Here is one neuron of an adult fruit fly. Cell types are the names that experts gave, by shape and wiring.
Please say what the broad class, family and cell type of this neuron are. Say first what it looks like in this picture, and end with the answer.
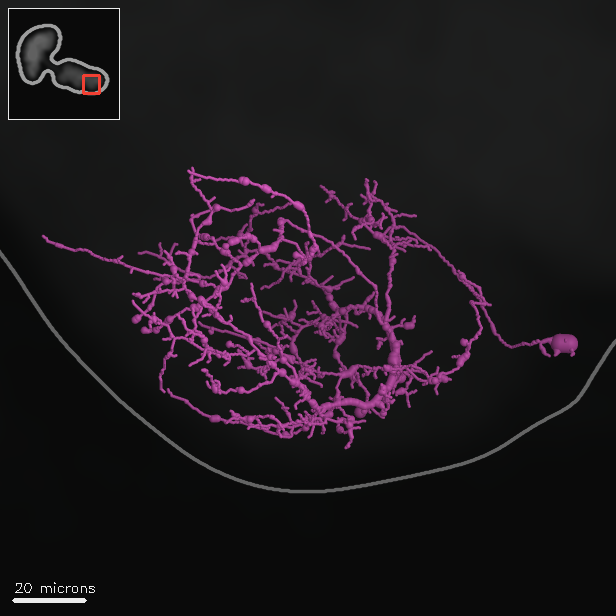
Its cell body lies on the right of the picture. From left to right in the picture it spans about 150 microns. The picture shows more than a hundred branch ends. Its broad class is nerve-cord intrinsic neuron. The family is hemilineage 04B. The cell type is IN04B044.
